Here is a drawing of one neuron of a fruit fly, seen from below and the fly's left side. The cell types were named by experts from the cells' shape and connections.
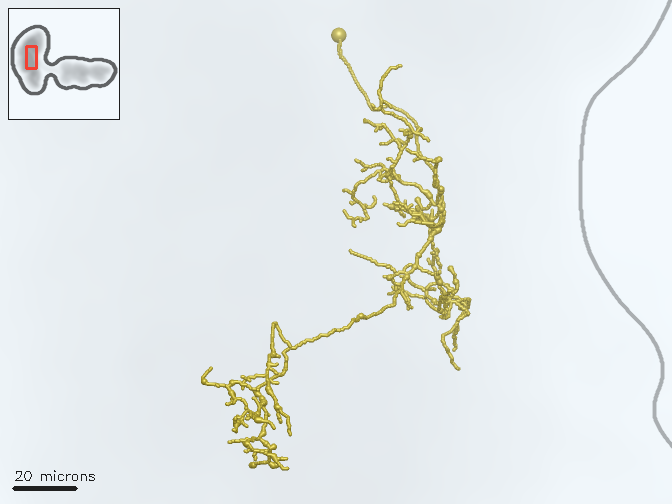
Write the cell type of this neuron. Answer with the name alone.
IB032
